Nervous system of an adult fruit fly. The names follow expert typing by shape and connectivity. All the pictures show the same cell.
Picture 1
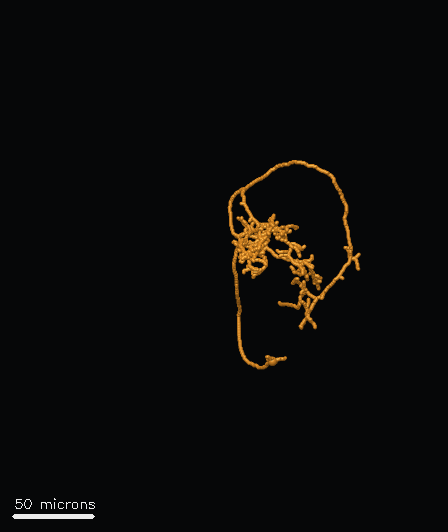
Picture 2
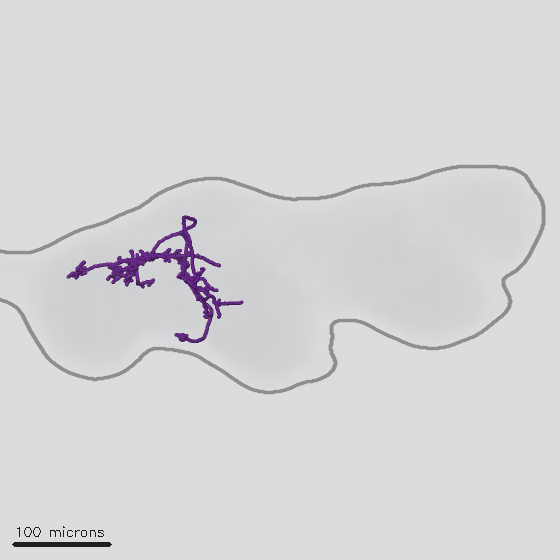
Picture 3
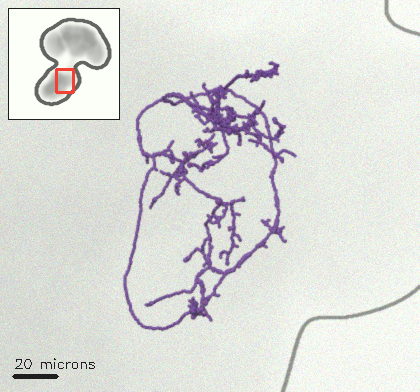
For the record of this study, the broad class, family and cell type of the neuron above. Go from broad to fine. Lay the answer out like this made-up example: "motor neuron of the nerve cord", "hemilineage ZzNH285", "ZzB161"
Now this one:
"nerve-cord intrinsic neuron", "hemilineage 02A", "IN02A023"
